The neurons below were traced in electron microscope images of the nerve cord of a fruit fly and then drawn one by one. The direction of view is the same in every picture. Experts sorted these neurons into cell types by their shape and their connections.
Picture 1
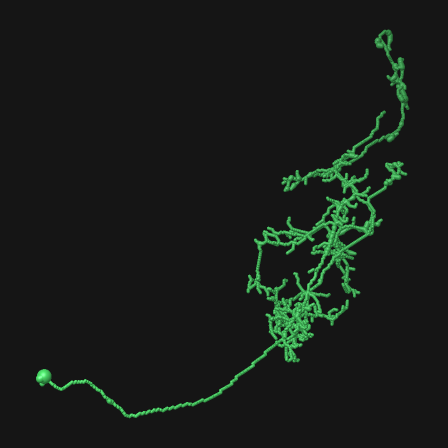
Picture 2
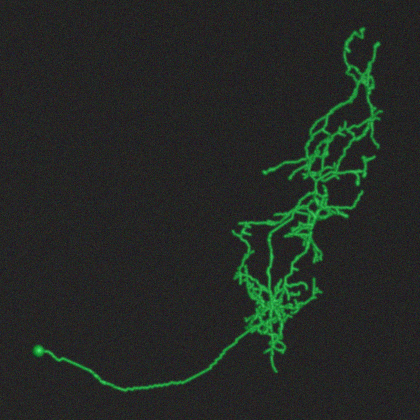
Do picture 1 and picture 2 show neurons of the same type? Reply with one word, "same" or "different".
same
